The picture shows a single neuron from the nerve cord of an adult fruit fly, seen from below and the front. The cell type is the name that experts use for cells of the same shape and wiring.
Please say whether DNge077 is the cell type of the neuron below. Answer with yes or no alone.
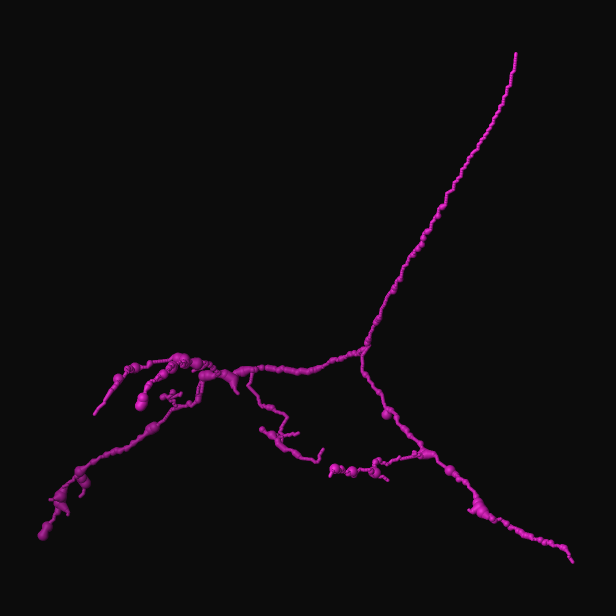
no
